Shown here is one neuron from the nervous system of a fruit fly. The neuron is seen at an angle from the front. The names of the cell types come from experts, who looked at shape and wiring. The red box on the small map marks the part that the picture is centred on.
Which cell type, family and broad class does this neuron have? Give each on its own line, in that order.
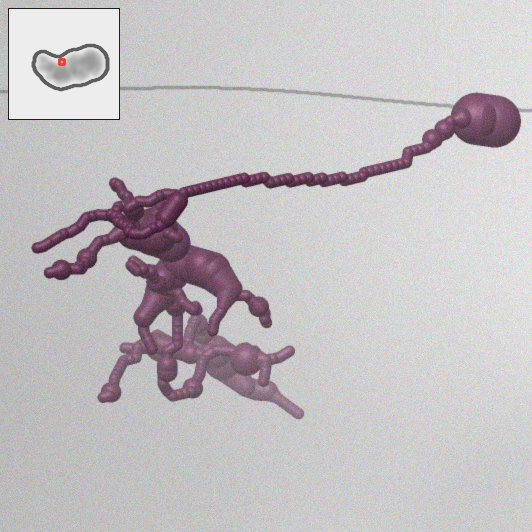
Mi4
Mi
optic-lobe intrinsic neuron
